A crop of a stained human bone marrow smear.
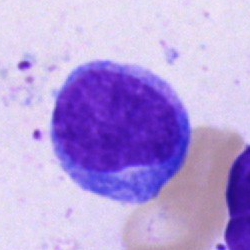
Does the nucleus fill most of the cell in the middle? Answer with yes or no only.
Yes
